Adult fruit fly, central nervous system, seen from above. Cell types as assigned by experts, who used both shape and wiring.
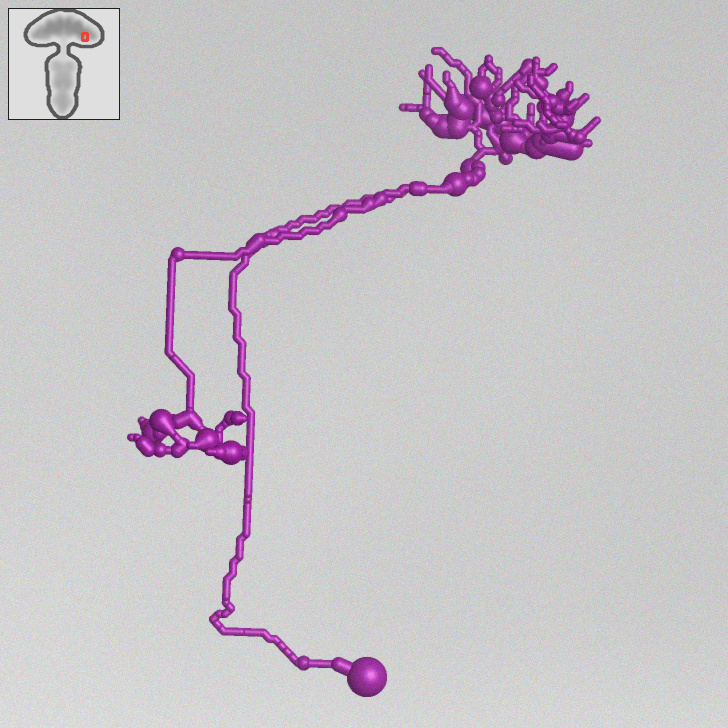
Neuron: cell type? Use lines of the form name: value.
cell type: T4b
